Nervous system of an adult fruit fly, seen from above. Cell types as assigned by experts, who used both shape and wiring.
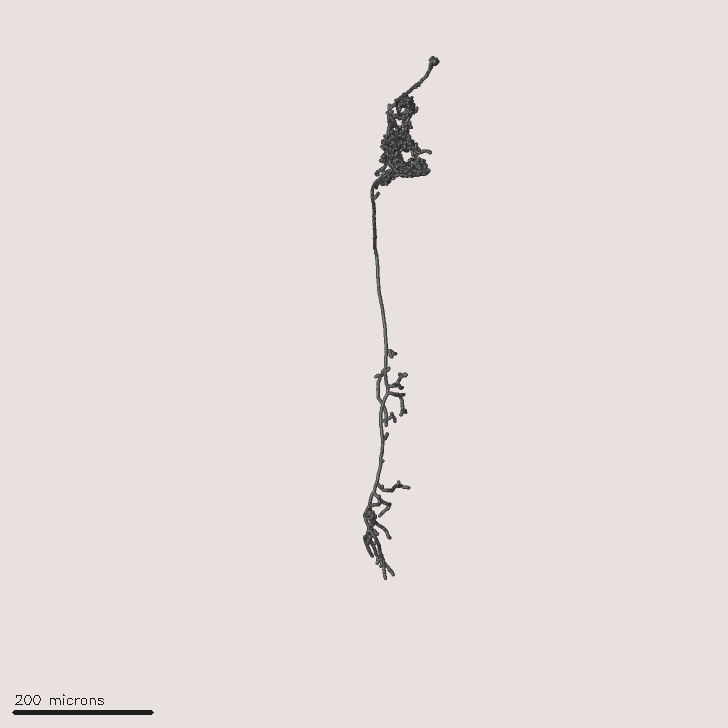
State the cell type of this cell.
DNa16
